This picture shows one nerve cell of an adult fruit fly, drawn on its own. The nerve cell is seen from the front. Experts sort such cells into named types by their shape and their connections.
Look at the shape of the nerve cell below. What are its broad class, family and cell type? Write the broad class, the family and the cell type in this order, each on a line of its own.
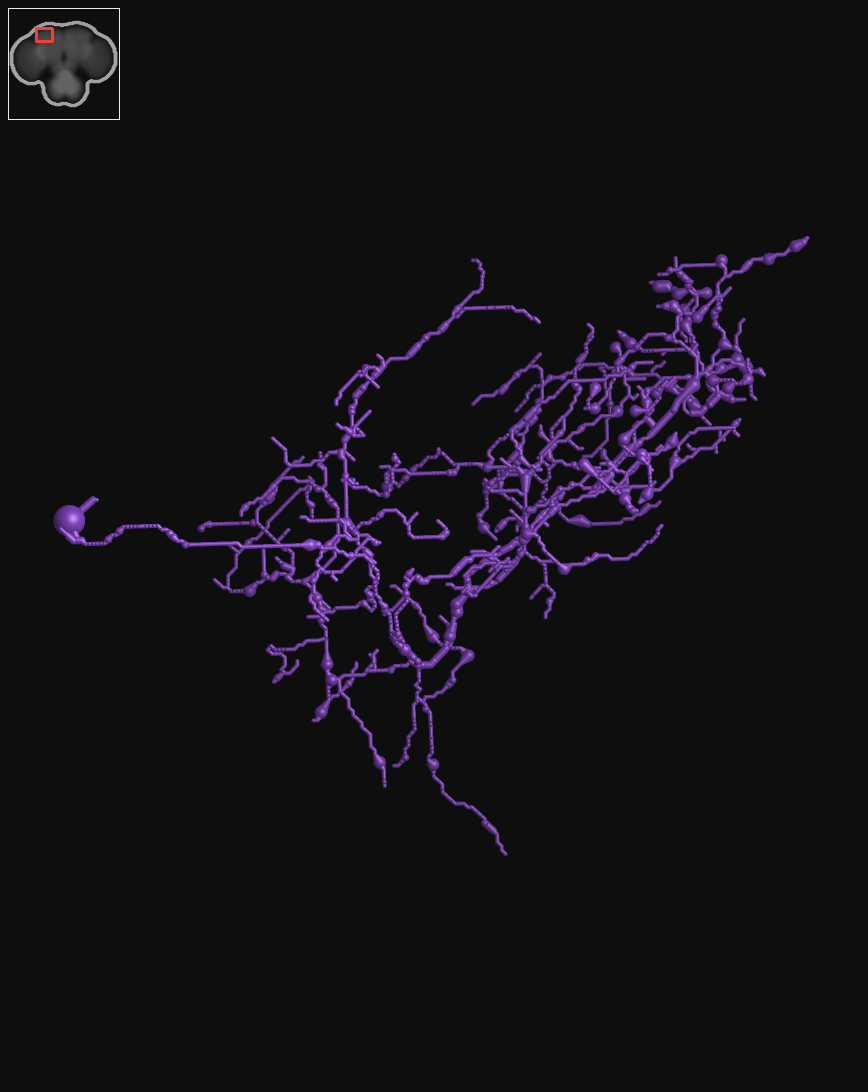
central-brain intrinsic neuron
hemilineage SLPad1_anterior
SLP157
